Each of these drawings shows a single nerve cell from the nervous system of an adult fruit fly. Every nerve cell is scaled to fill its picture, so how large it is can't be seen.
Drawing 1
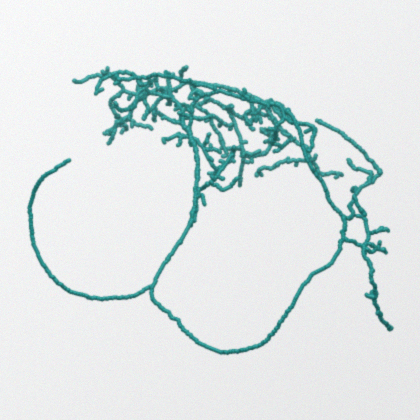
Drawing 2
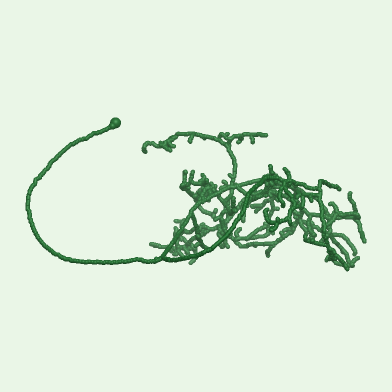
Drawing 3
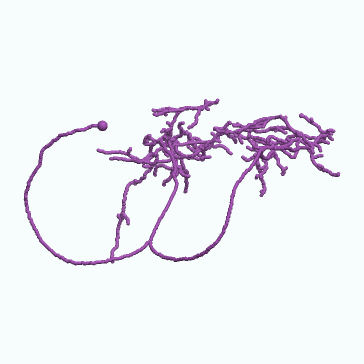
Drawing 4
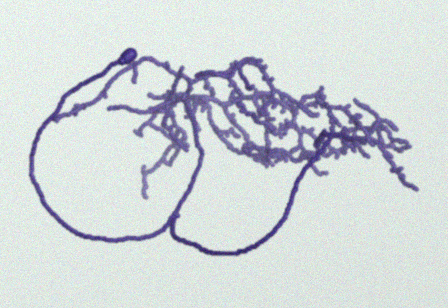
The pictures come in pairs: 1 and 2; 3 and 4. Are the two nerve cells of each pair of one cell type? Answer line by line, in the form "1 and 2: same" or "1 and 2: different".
1 and 2: different
3 and 4: same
